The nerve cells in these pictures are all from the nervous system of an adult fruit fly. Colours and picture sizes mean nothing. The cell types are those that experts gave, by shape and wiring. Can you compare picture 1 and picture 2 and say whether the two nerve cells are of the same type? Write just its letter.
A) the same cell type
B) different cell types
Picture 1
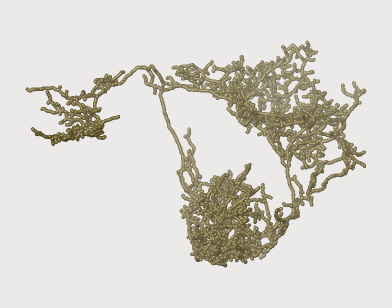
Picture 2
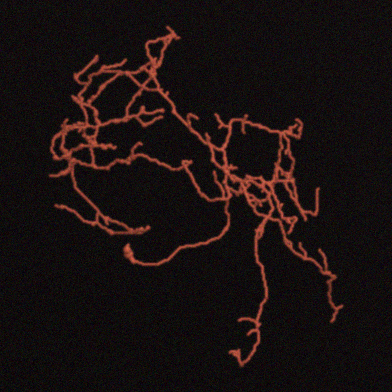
B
